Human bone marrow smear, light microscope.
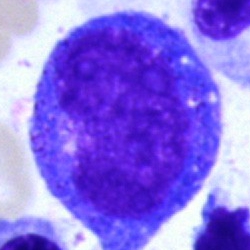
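Promyelocyte, showing finely textured rather than coarsely clumped chromatin. Several faint, paler rounded spots appear in the nucleus. A few fine purplish granules are scattered through the cytoplasm, mostly on the left. Small clear spots lie at the right edge of the nucleus.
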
